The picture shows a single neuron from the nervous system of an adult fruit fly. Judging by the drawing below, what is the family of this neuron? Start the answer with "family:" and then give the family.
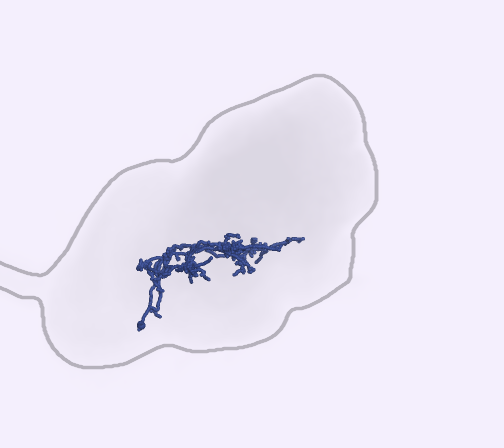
family: hemilineage LB5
